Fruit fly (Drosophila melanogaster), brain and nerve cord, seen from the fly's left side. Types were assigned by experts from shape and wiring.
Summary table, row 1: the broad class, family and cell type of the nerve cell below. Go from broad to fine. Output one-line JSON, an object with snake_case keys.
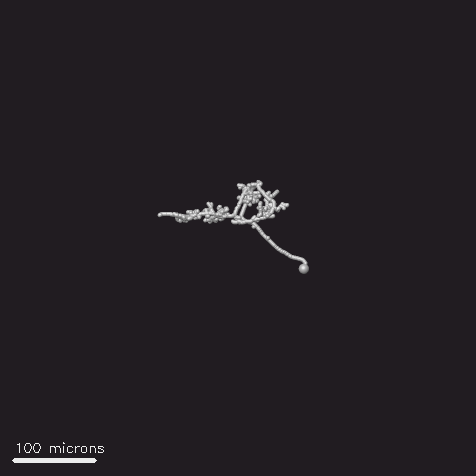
{"broad_class": "nerve-cord intrinsic neuron", "family": "hemilineage 02A", "cell_type": "IN02A045"}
